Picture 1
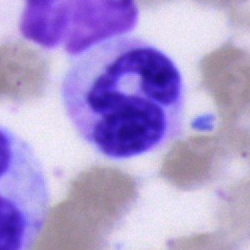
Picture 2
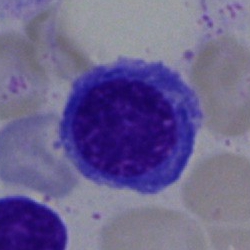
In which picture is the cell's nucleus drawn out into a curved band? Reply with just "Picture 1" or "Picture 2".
Picture 1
